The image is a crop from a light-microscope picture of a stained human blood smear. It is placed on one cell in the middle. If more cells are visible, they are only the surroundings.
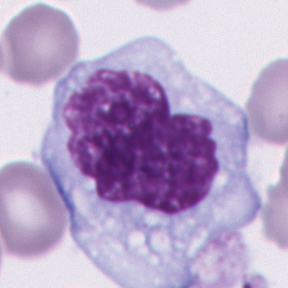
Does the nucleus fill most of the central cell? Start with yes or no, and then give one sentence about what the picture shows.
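No. The cytoplasm is abundant and pale grey-blue.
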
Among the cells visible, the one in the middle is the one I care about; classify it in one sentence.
The cell occupying the middle of the crop is a monocyte.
